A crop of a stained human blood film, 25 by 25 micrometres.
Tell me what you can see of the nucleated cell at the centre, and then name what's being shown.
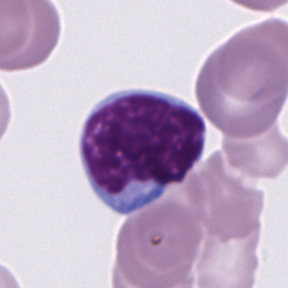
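Nucleus toward upper part of cell; most cytoplasm below. Nucleus approx. 11 by 8 micrometres, about 80% of cell area. Chromatin dark purple, coarsely clumped, paler gaps between clumps. Cytoplasm pale blue, narrow rim, widest at lower left. Identification: typical lymphocyte.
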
